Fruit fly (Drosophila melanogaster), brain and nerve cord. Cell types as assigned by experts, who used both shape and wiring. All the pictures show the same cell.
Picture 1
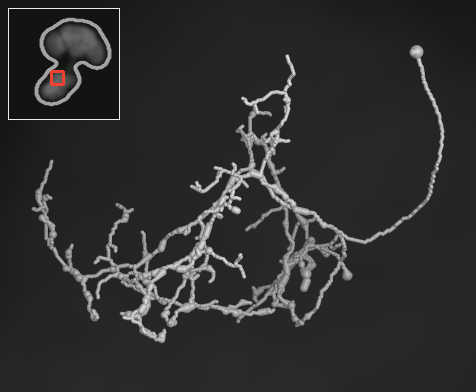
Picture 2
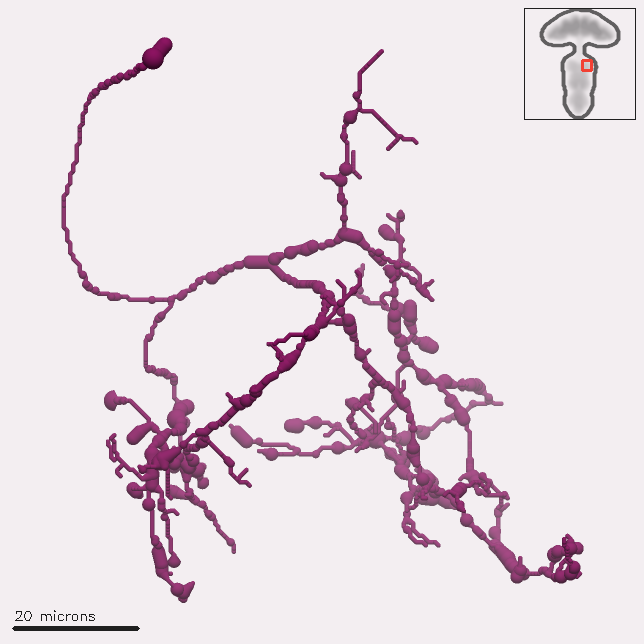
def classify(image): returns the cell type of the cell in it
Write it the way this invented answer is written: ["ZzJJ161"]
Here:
["IN09A033"]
